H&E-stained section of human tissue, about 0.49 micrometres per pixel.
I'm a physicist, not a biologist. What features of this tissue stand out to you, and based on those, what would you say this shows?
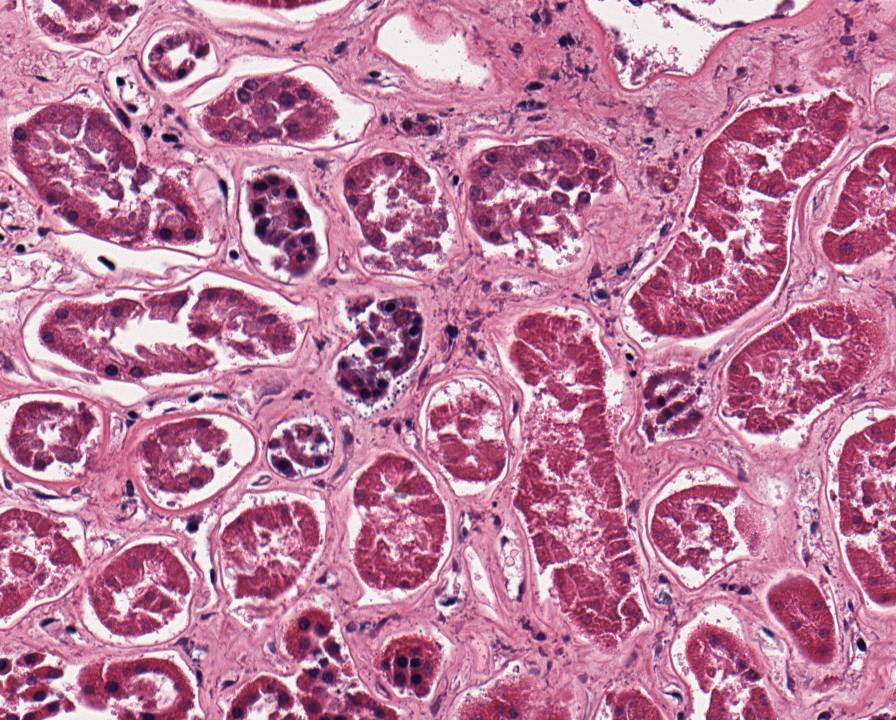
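Tubule lining cells: round nuclei mostly basal, away from the lumen. Luminal edges ragged and frayed; granular debris in some lumina. Stroma between tubules pale pink, fibrous, with only scattered small dark nuclei. No glomeruli in the field. Tissue: renal cortex.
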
